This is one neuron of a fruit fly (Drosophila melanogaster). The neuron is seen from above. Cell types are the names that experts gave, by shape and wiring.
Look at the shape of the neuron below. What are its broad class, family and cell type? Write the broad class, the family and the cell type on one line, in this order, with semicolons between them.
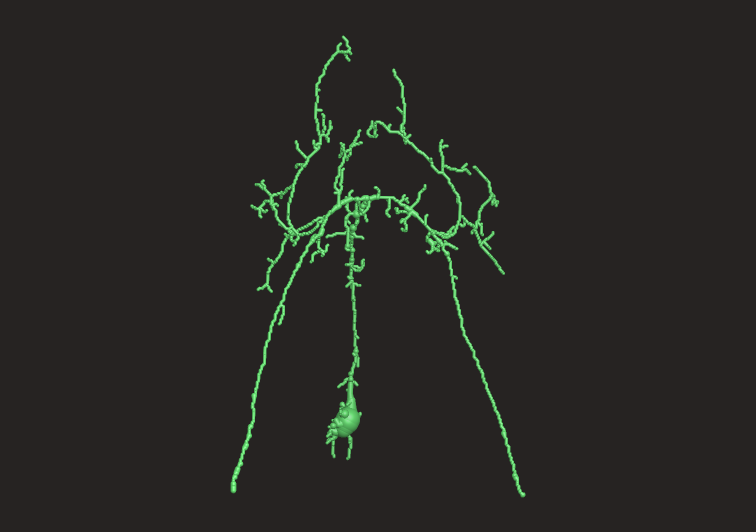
efferent neuron of the nerve cord; hemilineage 00B; EN00B025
